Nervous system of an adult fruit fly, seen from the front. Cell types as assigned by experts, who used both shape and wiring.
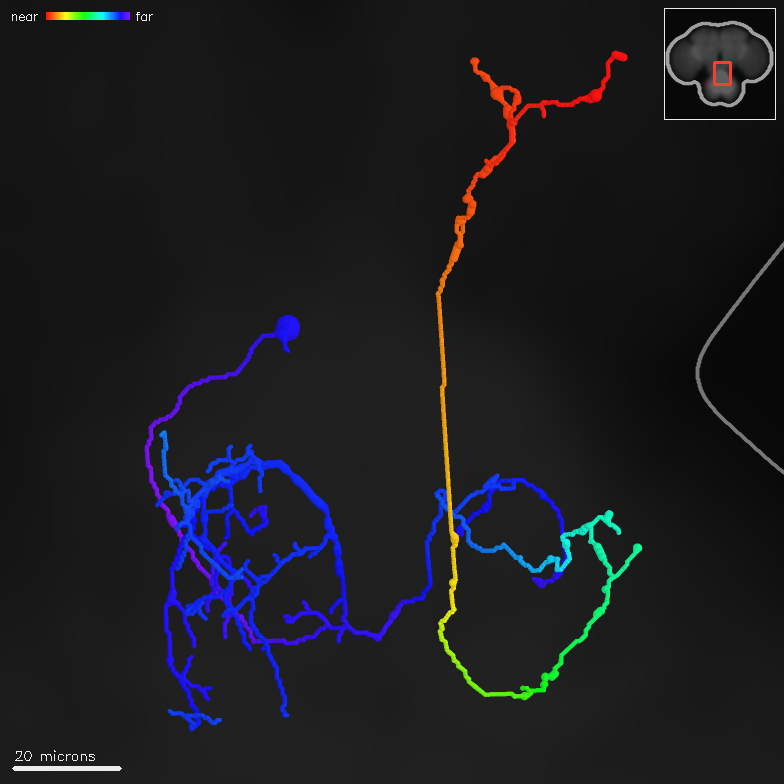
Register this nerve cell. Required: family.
hemilineage 19B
